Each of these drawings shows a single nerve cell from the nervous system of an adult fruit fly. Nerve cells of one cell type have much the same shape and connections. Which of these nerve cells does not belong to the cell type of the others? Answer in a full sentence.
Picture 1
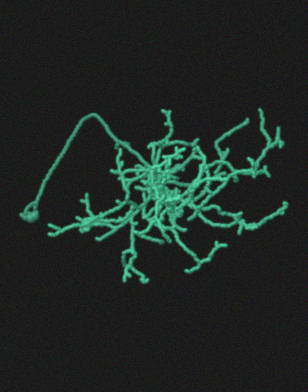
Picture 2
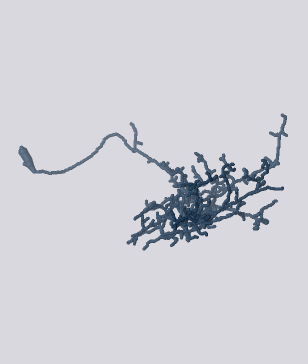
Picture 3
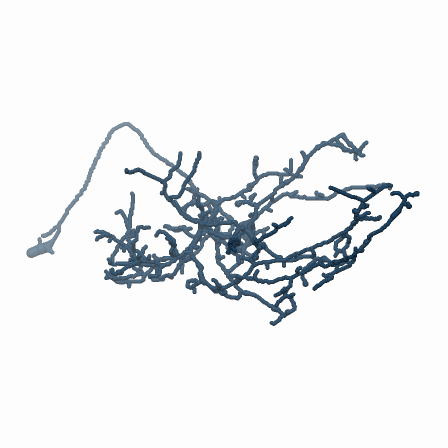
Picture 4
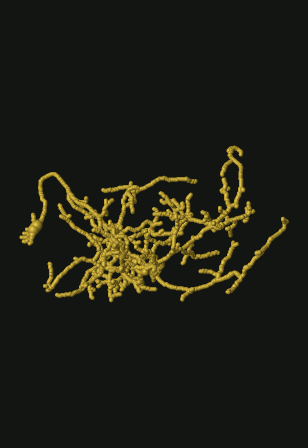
Picture 2 is the odd one out.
